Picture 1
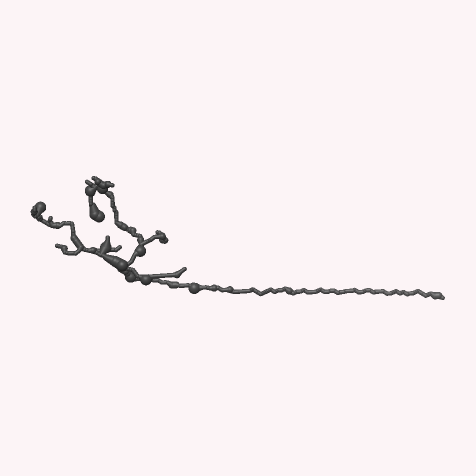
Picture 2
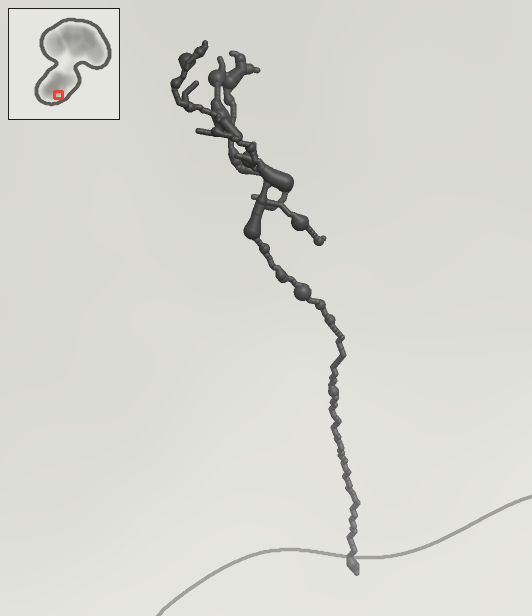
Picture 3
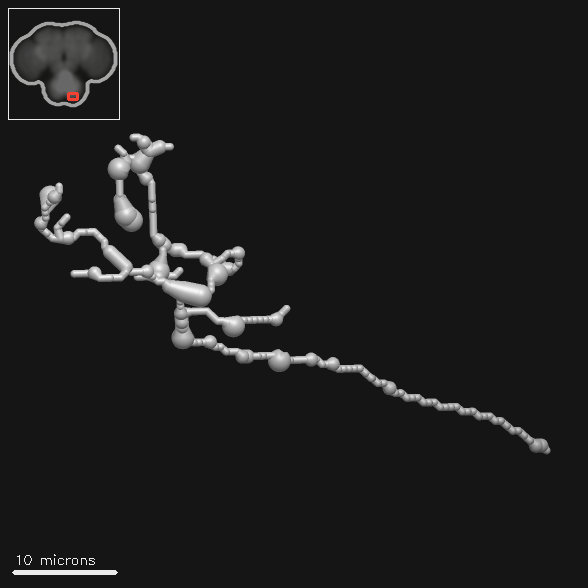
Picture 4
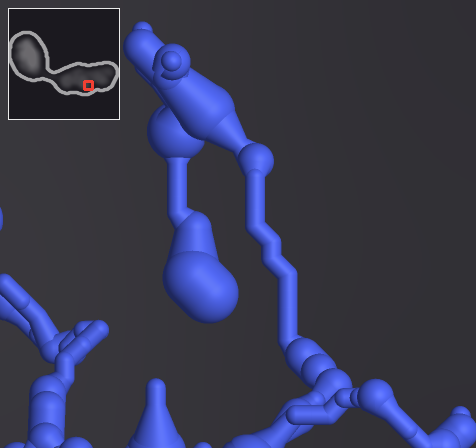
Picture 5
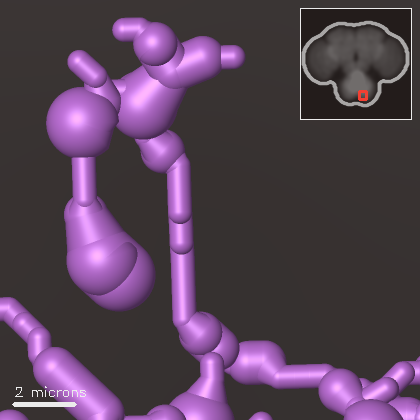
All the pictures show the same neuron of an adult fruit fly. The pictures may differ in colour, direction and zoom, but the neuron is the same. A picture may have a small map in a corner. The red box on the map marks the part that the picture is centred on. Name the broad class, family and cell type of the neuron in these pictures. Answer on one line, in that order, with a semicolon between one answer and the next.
sensory neuron entering the nerve cord; class mechanosensory tactile; SNta25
